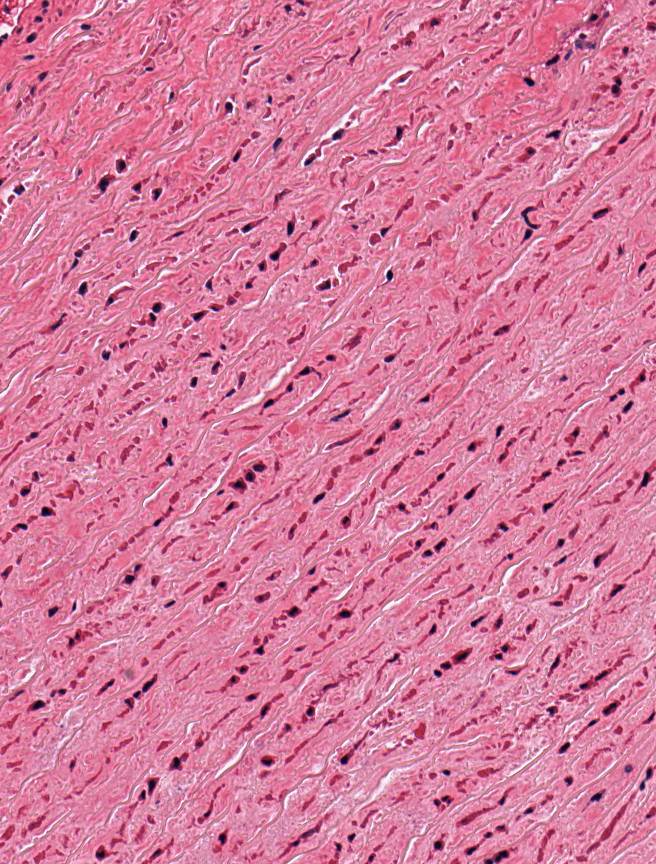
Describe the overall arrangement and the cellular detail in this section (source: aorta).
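See how the strands are pink and wavy. Most of the nuclei are elongated and follow the line of the strands. They're dark and dense, and you can't clearly make out any nucleoli. They're spread fairly evenly through the field, never crowding into sheets.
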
